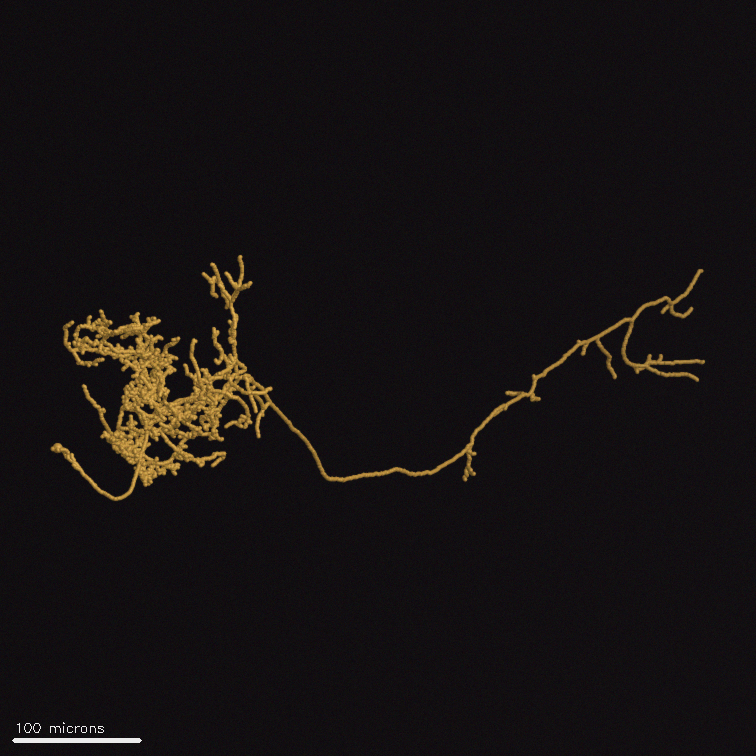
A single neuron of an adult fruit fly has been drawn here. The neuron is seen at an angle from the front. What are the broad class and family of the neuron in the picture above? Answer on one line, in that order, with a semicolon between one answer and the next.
descending neuron; hemilineage MD3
